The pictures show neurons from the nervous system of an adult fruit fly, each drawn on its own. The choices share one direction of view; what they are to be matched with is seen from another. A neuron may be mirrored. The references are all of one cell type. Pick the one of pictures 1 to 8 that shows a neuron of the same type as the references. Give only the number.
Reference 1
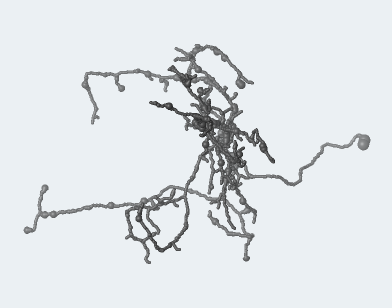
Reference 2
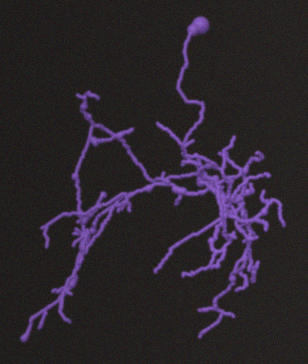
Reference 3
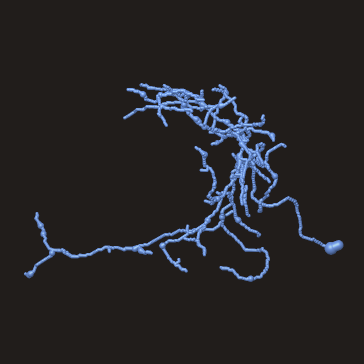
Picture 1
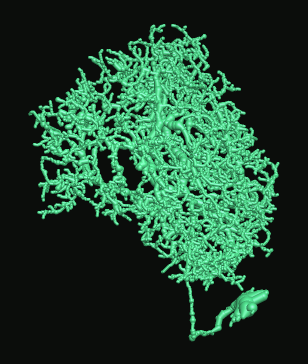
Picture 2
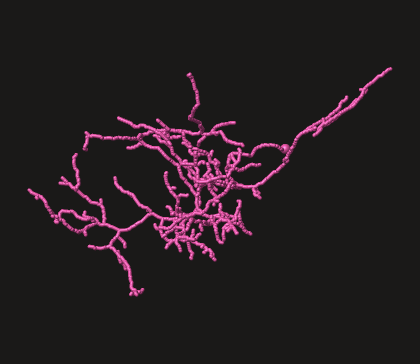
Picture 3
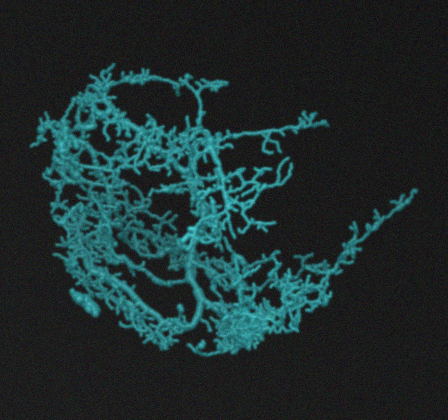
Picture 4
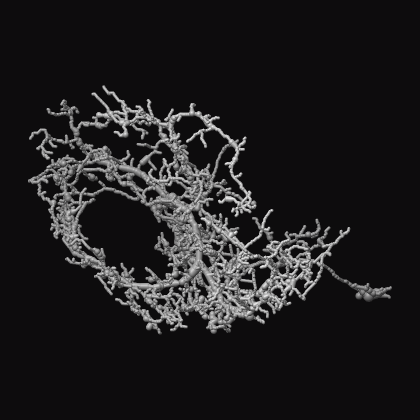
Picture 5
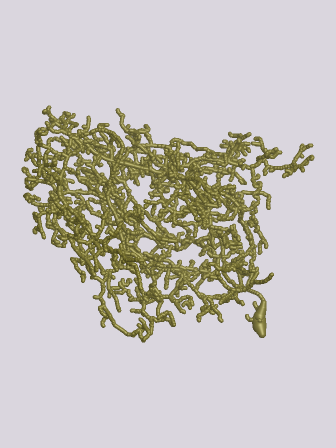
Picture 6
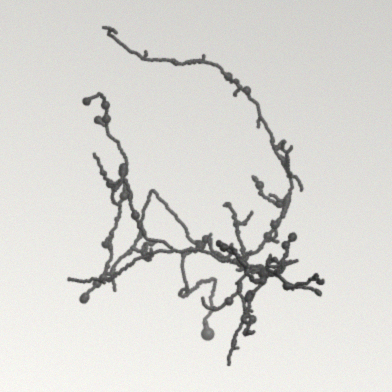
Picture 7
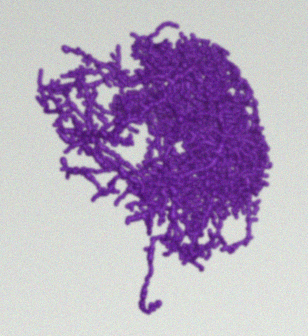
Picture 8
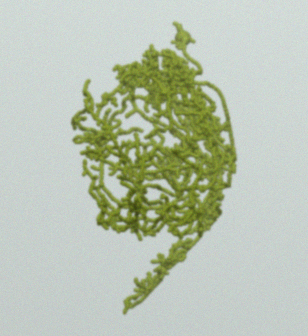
6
